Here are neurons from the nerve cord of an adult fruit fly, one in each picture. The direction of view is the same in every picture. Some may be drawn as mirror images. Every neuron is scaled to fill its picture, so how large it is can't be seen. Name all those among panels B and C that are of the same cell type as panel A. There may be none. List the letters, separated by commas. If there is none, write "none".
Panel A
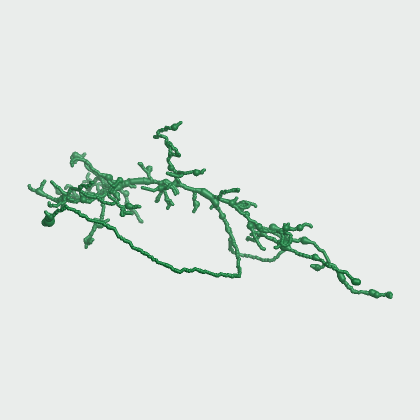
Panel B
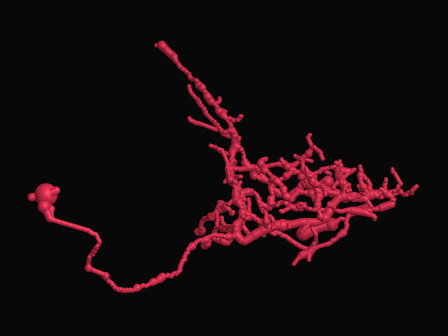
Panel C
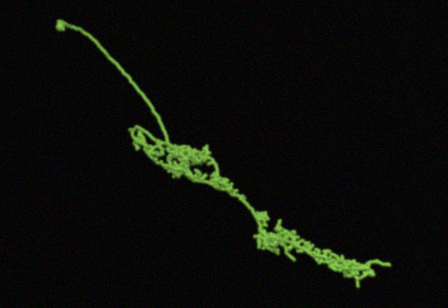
none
